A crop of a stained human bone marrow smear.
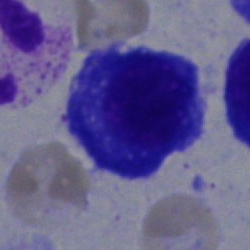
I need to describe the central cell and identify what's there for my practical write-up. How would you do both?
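Outline roughly round, edge slightly irregular and bumpy. Whole cell stains intense dark blue. Small pale dots scattered over left half. Image somewhat blurred; fine detail softened. Plasma cell.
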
